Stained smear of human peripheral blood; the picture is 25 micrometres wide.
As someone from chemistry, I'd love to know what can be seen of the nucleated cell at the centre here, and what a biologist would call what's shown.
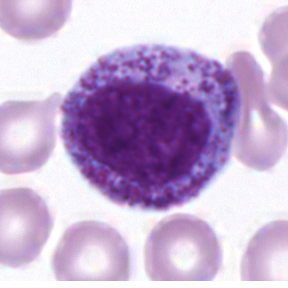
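A round outline with a smooth margin bounds the cell. The nucleus is off-centre, toward the lower left of the cell. Immediately above the nucleus lies a paler area with fewer granules. No vacuoles are visible in the cytoplasm. The nucleated cell at the centre is a promyelocyte.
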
